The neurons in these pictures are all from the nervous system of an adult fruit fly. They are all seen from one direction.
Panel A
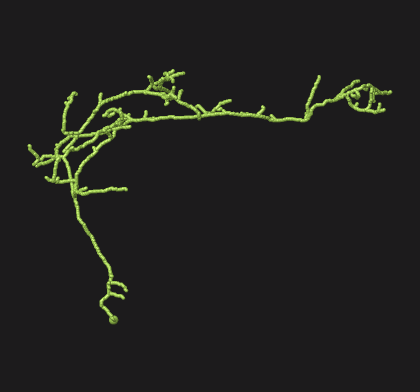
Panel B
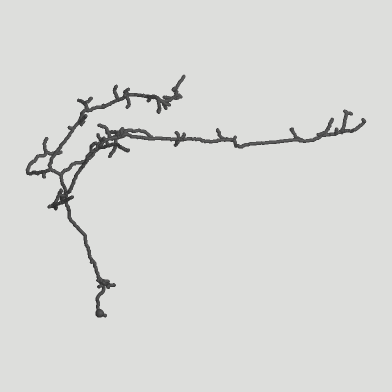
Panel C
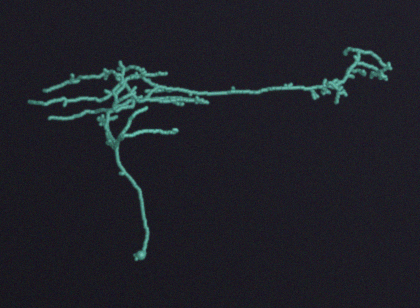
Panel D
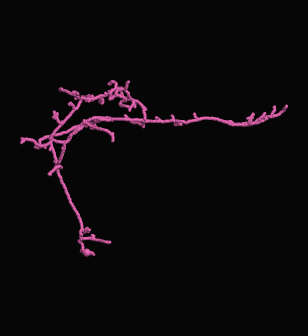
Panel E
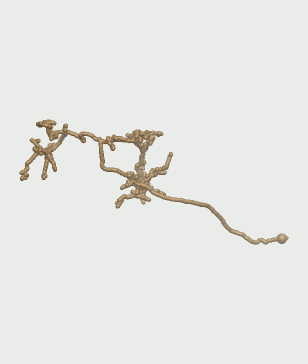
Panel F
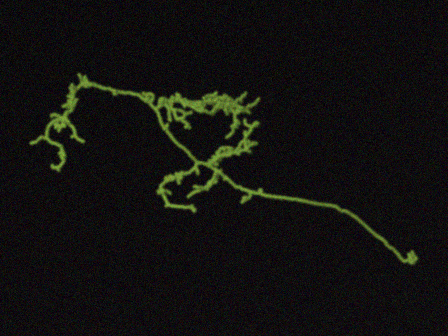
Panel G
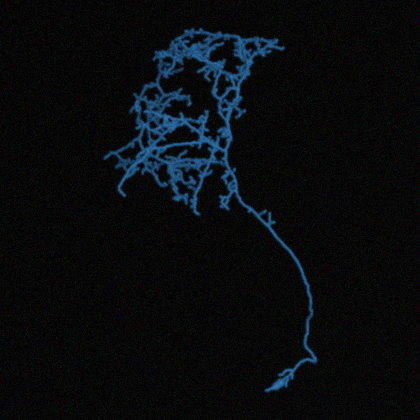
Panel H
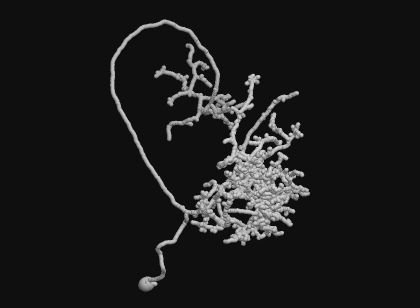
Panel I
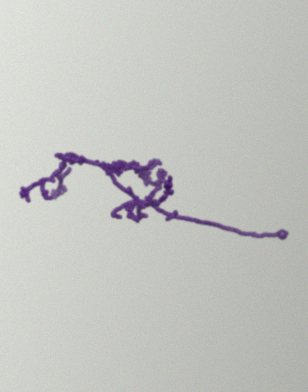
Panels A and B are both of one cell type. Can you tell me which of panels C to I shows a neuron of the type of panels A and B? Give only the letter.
D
